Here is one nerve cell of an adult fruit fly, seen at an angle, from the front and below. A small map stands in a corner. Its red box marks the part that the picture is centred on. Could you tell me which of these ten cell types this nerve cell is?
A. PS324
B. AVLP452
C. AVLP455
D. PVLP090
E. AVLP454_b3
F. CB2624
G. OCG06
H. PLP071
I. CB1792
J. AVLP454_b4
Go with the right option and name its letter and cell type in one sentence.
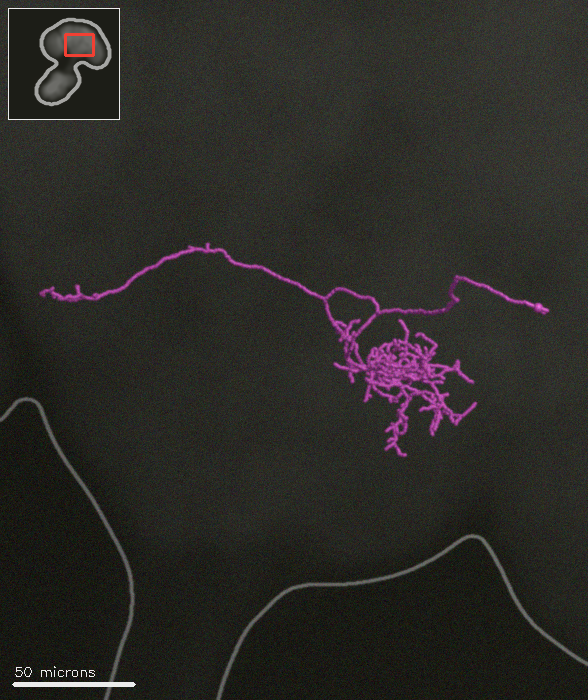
For cell type, option I, CB1792, applies to the nerve cell.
